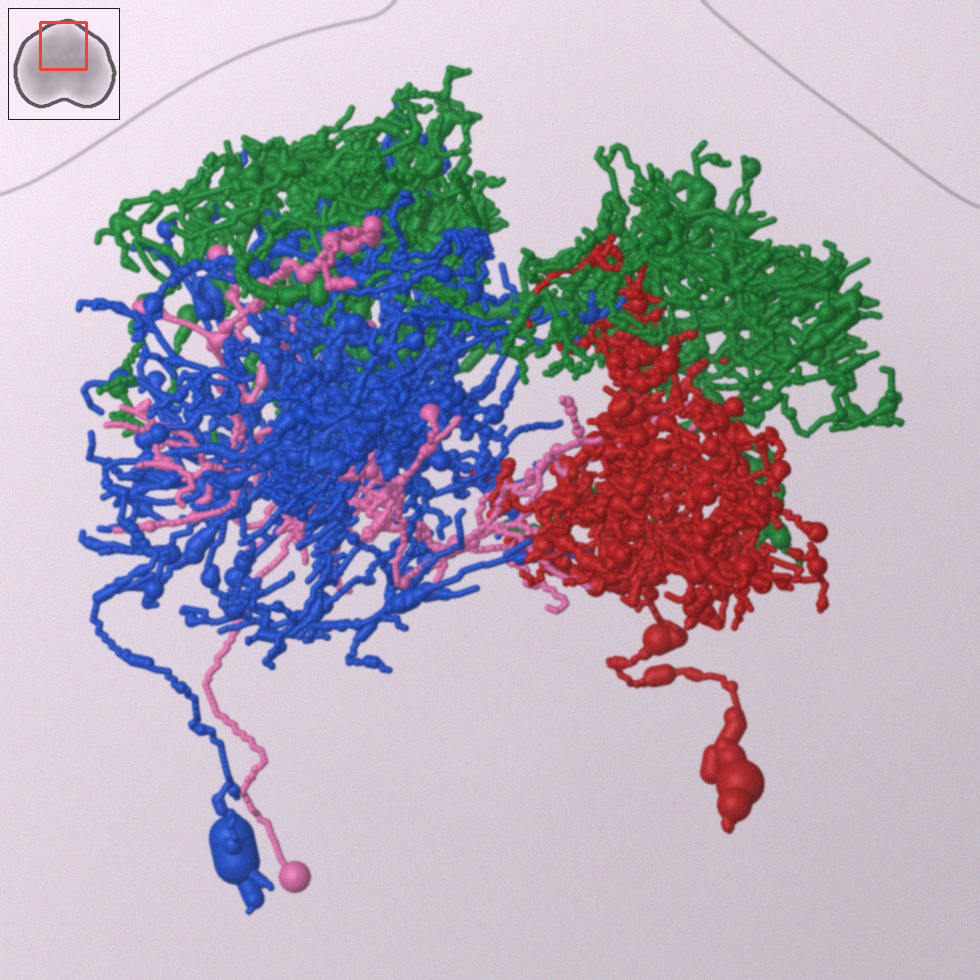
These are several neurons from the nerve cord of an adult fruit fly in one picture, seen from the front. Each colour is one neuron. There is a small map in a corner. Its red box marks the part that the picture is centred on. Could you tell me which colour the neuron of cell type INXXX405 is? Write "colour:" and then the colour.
colour: red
